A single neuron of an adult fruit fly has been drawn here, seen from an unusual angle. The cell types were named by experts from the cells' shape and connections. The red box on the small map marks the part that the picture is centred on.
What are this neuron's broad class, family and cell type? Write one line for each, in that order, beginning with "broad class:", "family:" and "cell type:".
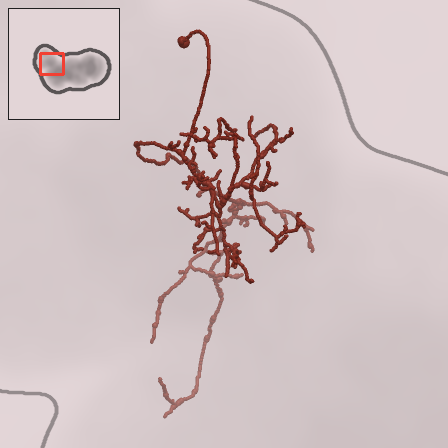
broad class: nerve-cord intrinsic neuron
family: hemilineage 19B
cell type: IN19B097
